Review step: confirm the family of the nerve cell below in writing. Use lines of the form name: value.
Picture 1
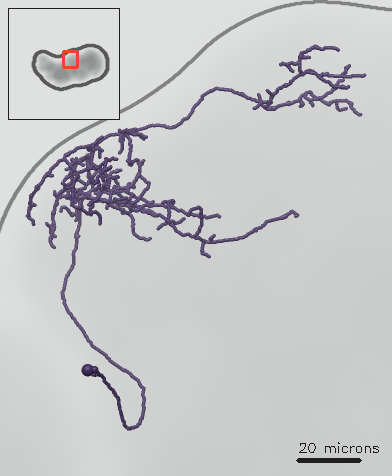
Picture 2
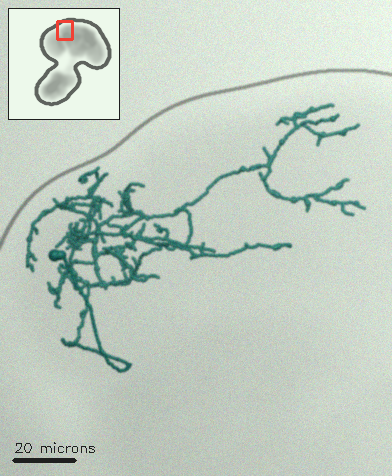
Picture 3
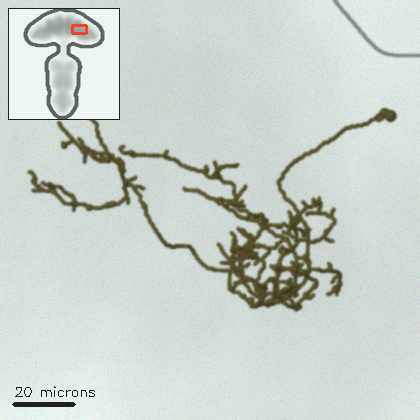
family: hemilineage LHa3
